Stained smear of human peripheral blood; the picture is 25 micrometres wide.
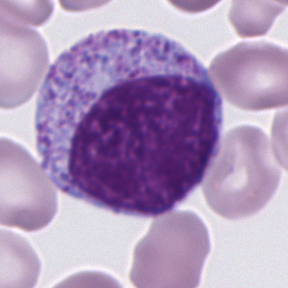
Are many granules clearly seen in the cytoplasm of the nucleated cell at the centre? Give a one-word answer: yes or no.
Yes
